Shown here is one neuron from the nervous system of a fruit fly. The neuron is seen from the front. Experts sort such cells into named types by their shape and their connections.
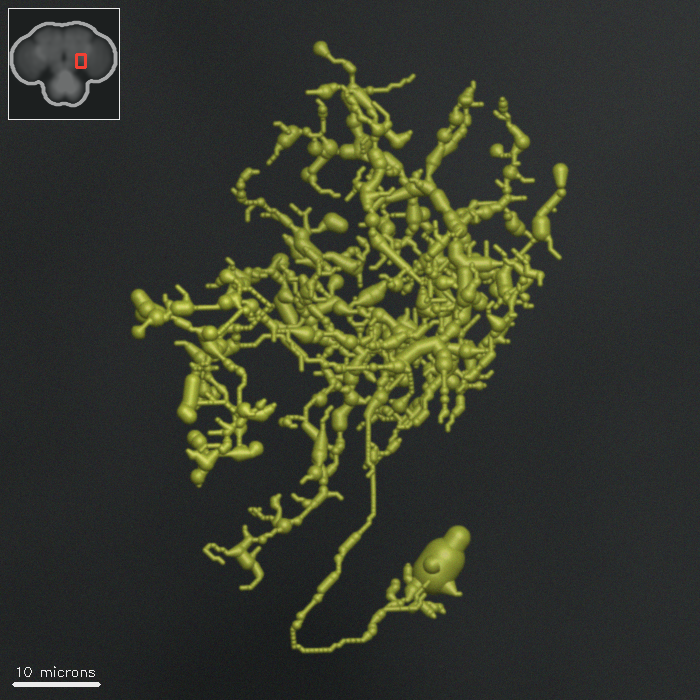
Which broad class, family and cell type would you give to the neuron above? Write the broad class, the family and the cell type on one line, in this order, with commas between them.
central-brain intrinsic neuron, hemilineage WEDa1, SAD021_a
